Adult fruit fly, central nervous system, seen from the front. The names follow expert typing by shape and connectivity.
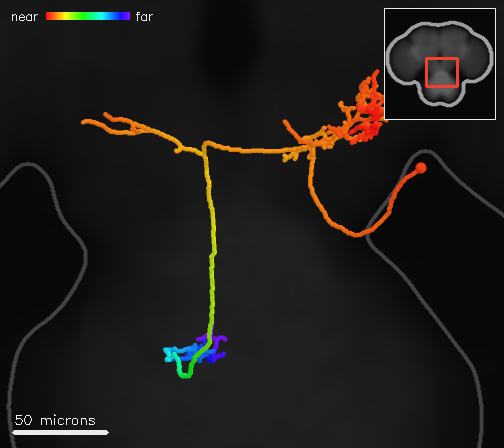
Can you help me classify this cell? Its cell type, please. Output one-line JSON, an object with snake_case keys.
{"cell_type": "DNge091"}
